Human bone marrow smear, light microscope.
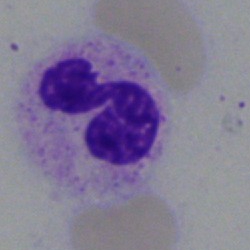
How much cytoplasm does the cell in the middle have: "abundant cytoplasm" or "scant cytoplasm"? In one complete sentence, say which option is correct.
Around the nucleus lies a broad area of cytoplasm.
